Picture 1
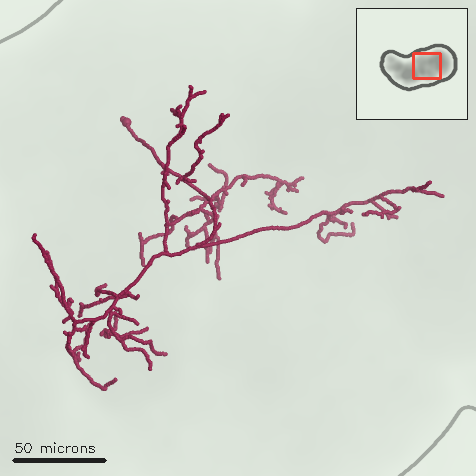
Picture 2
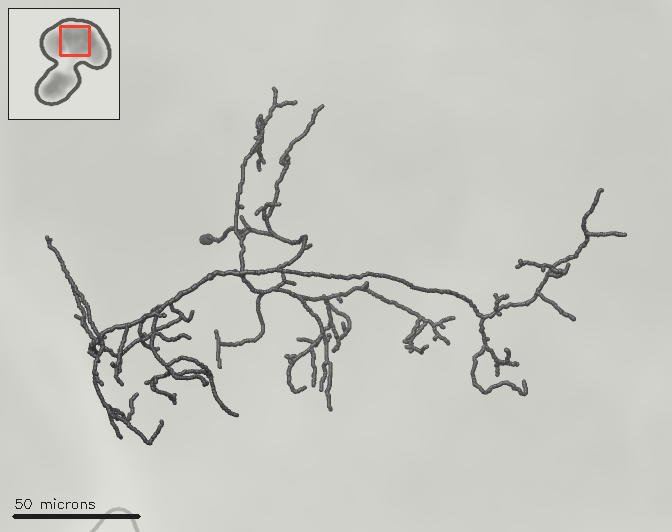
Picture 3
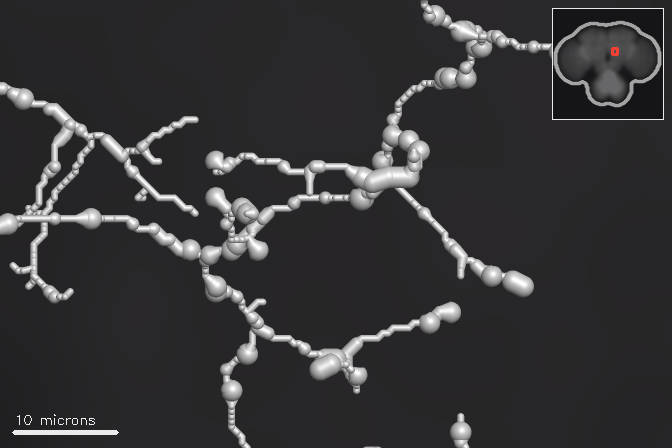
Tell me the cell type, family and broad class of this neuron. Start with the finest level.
CB3376; hemilineage VLPp2; central-brain intrinsic neuron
